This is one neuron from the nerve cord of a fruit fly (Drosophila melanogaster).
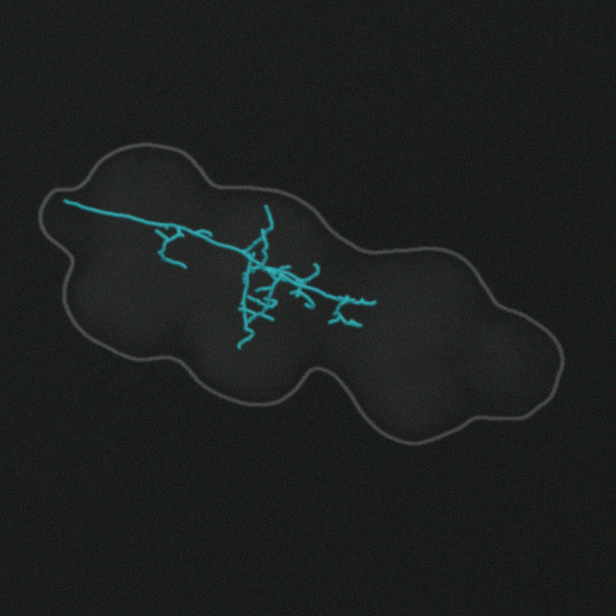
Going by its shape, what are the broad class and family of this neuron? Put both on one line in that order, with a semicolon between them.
descending neuron; hemilineage MD3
